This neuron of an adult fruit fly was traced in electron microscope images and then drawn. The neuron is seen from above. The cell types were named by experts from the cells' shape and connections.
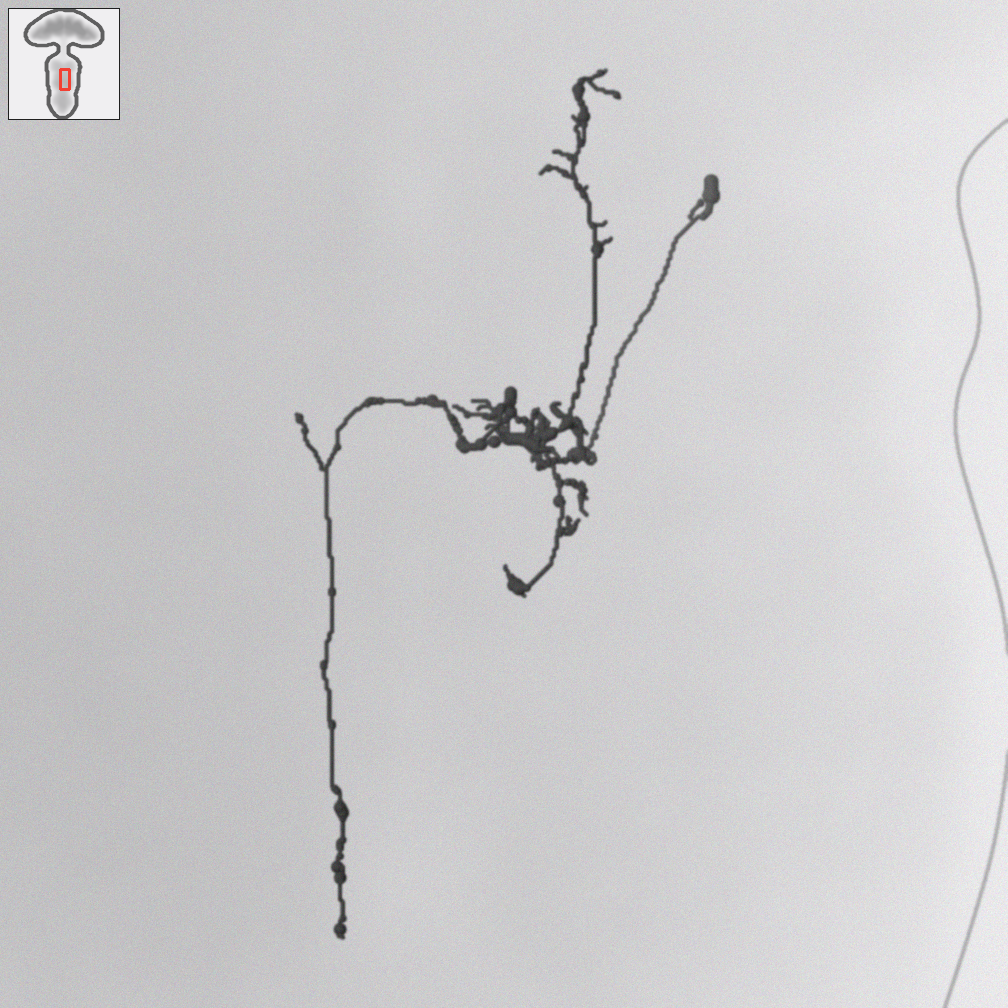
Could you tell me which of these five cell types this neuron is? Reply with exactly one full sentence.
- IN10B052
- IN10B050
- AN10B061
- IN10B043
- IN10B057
Under cell type classification, the neuron is IN10B052.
